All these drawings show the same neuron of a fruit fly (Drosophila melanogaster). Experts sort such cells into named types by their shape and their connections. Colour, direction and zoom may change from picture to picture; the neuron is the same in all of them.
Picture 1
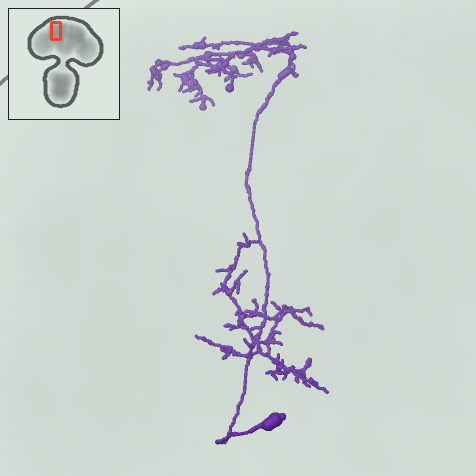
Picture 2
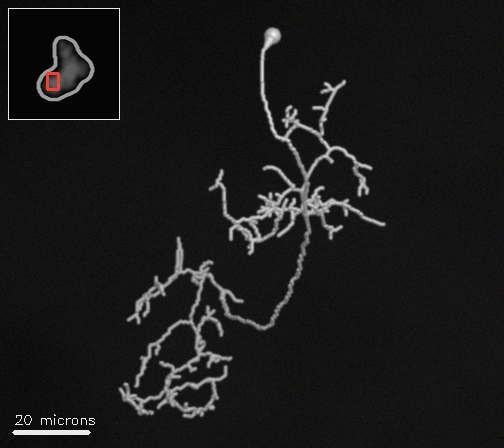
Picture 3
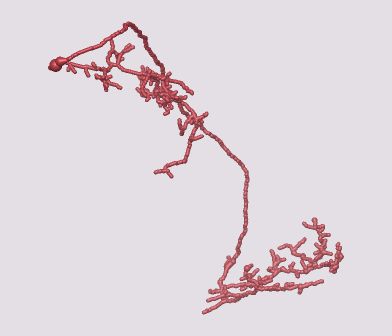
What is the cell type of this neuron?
AOTU060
